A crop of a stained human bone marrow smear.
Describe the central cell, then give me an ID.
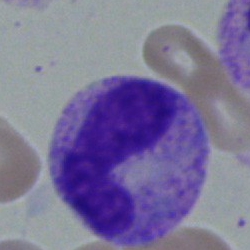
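Round, smooth cell outline. Nucleus indented; indentation faces lower right. Chromatin dense, dark purple, somewhat clumped. Cytoplasm pale lilac. Band neutrophil.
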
